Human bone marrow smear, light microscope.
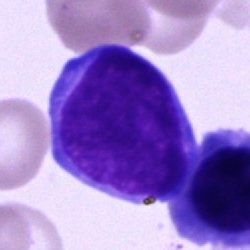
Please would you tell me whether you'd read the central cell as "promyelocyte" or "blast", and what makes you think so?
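It's a blast. What decides it is that no granules are visible in the cytoplasm.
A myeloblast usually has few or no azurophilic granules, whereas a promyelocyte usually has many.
Beyond that, the chromatin is finely granular and evenly spread, with small paler specks and no coarse clumps. The cytoplasm is a thin rim of deep blue around the nucleus, widest along the left side of the cell.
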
